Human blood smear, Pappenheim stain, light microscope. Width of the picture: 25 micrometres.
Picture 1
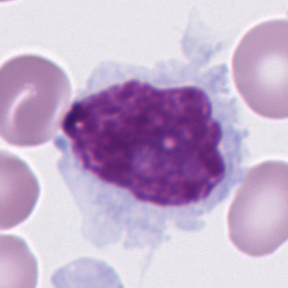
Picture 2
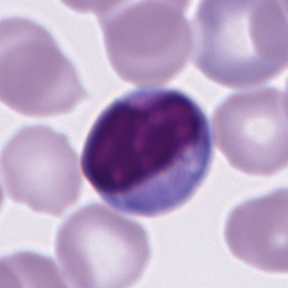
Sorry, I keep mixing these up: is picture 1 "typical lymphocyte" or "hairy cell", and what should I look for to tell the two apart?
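Picture 1 shows the hairy cell, and picture 2 shows the typical lymphocyte. Their outlines differ first: the hairy cell has an irregular edge that looks ragged and frayed, while the typical lymphocyte is round and smooth. Each nucleus is a single mass without lobes, irregular and about 15 by 11 micrometres in the hairy cell but oval in the typical lymphocyte. In the hairy cell the nucleus sits close to the left edge, so the cytoplasm is wider elsewhere. In the typical lymphocyte the nucleus lies toward the upper left and reaches the cell edge there with almost no cytoplasm beside it, while the cytoplasm forms a crescent along the lower right.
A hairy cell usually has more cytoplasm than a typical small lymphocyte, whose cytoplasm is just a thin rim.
The typical lymphocyte is about 11 micrometres across, and its nucleus fills about 60% of the cell's area.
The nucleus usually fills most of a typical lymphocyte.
The typical lymphocyte's chromatin is dark purple and coarsely clumped.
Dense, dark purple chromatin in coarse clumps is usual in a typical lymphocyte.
No distinct granules are visible in the hairy cell's cytoplasm, and the typical lymphocyte's cytoplasm shows no coarse granules.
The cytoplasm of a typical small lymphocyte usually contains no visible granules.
Red cells lie on both the left and right sides of the hairy cell.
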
